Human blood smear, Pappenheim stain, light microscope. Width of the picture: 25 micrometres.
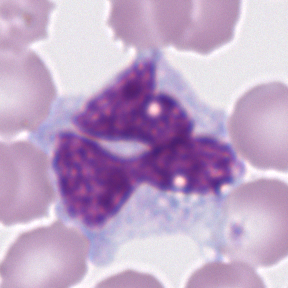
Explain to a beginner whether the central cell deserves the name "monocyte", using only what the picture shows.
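Monocyte is the better name here, and it holds up against metamyelocyte. Point one, cytoplasm colour: it is pale grey-blue.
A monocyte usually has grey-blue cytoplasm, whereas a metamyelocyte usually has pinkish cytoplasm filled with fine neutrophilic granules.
On this point the cell goes with monocyte and against metamyelocyte. Point two, granules: the cytoplasm shows no distinct coarse granules. Point three, the nucleus: it is irregularly folded, with a narrow pale cleft running into it from the left. Point four, the outline: irregular and angular, with pointed corners.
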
